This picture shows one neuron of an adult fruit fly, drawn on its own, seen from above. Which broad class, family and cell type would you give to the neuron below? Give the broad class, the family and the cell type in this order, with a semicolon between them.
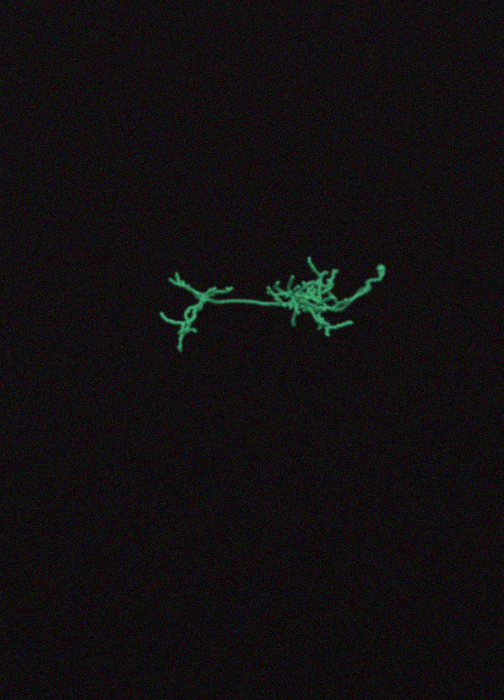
central-brain intrinsic neuron; hemilineage AOTUv4_dorsal; CB1841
